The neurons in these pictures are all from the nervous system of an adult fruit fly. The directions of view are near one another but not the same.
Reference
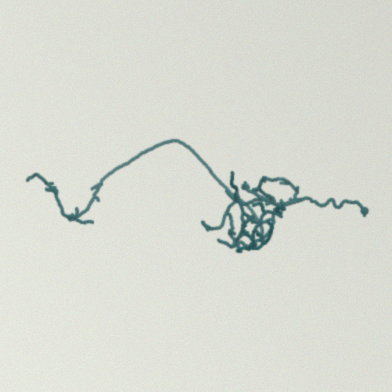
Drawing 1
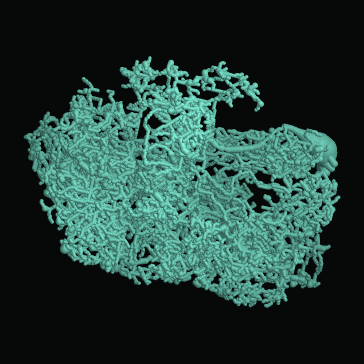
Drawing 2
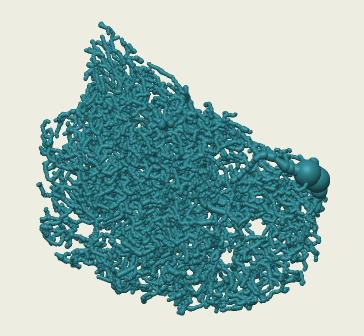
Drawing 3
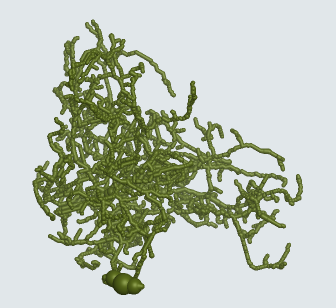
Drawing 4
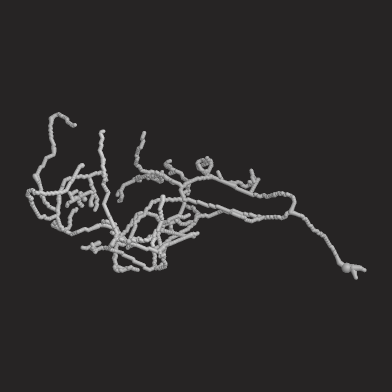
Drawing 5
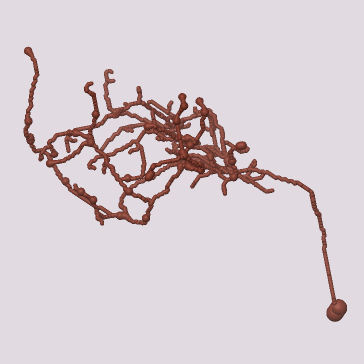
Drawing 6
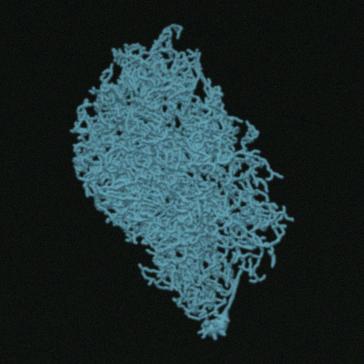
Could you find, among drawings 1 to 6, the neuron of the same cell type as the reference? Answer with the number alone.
5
